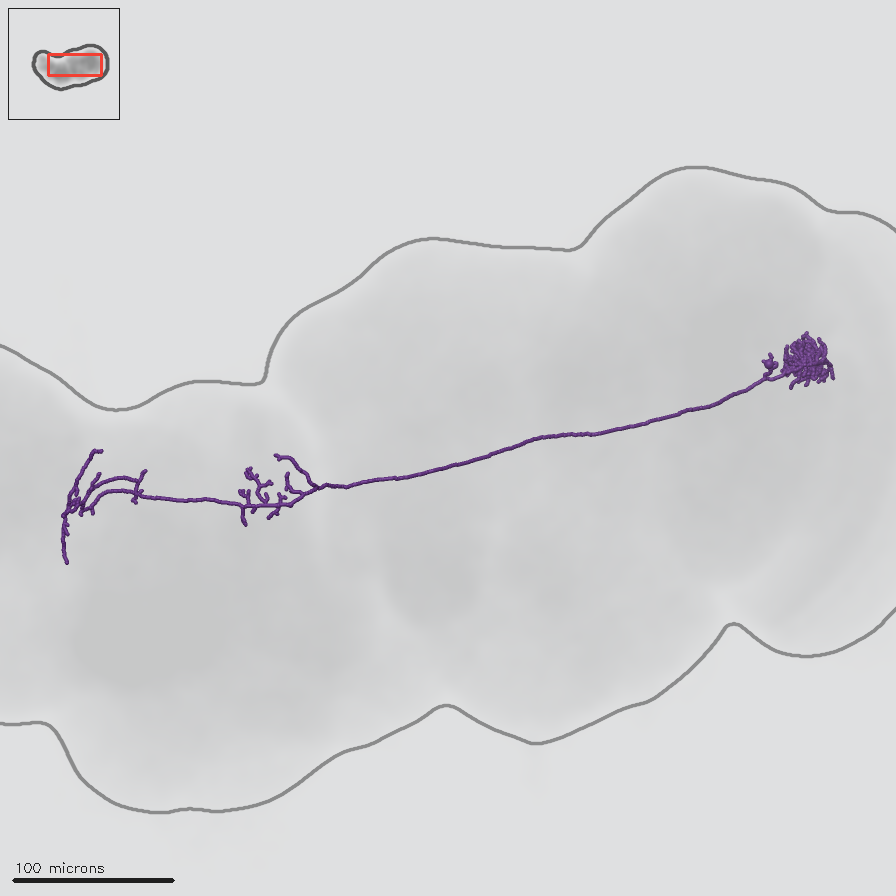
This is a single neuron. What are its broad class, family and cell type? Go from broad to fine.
optic-lobe intrinsic neuron; hemilineage VPNp1_lateral; LC14b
